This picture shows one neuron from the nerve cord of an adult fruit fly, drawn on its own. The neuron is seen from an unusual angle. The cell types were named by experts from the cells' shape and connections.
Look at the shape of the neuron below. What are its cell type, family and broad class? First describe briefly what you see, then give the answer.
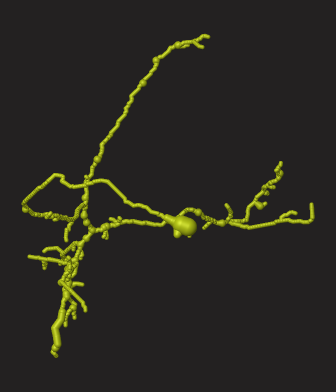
In this view it is about as wide as it is tall. Its cell type is IN19A124. The family is hemilineage 19A. It is a nerve-cord intrinsic neuron.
